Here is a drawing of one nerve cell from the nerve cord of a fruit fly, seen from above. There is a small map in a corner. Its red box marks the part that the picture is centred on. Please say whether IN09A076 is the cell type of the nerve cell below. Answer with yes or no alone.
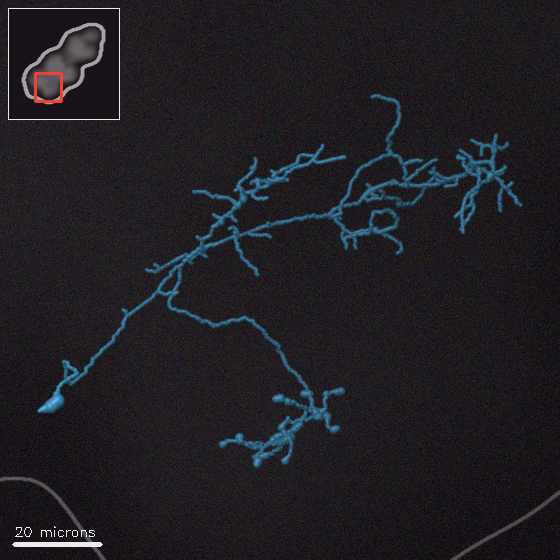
yes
